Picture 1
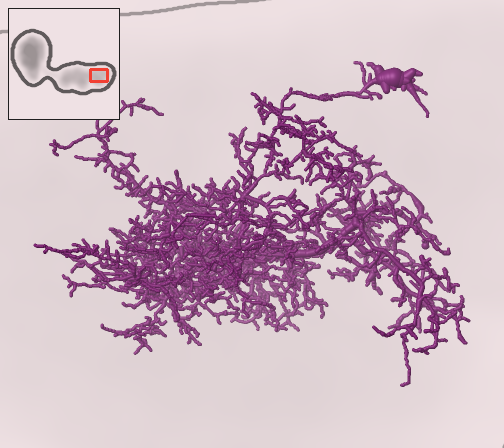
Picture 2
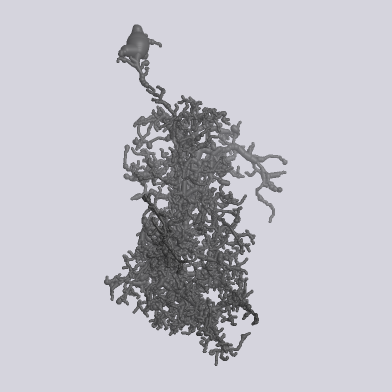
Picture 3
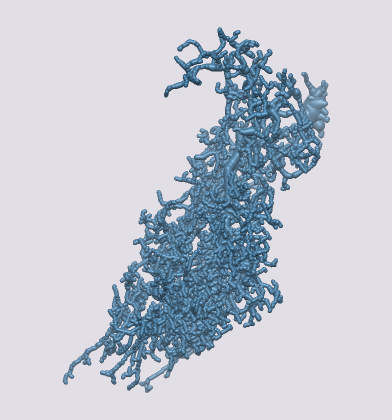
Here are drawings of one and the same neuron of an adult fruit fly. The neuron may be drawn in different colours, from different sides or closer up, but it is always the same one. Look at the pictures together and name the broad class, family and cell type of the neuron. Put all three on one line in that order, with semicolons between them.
nerve-cord intrinsic neuron; hemilineage 19A; IN19A011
